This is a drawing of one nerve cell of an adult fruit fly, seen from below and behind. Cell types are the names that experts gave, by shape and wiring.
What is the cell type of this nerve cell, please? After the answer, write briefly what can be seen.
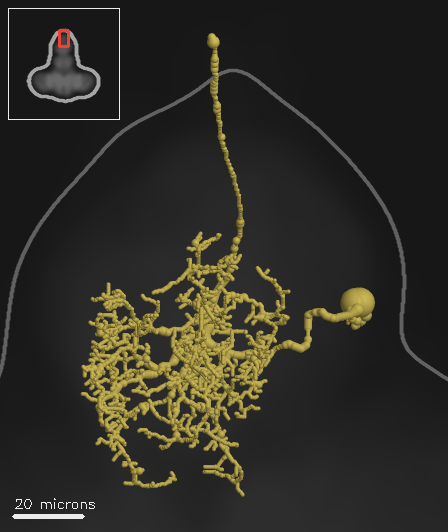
Its cell type is MNad08. This is a motor neuron of the nerve cord. Its cell body lies on the right of the picture. From top to bottom in the picture it spans about 130 microns.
